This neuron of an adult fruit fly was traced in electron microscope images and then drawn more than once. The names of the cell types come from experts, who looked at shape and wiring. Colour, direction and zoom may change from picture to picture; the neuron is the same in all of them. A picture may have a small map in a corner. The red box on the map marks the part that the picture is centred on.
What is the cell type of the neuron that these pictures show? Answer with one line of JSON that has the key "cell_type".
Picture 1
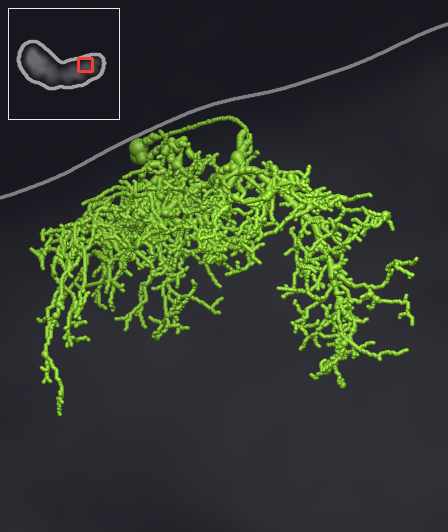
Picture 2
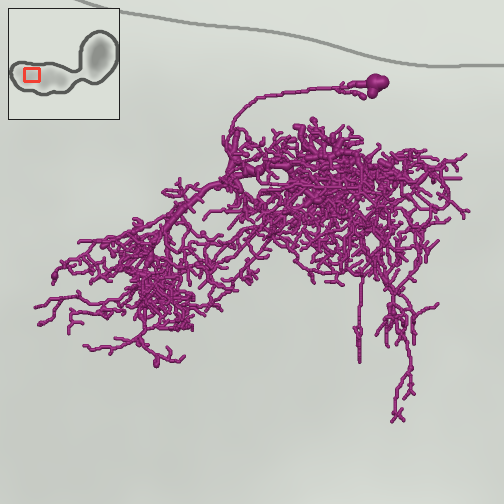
{"cell_type": "IN19A026"}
